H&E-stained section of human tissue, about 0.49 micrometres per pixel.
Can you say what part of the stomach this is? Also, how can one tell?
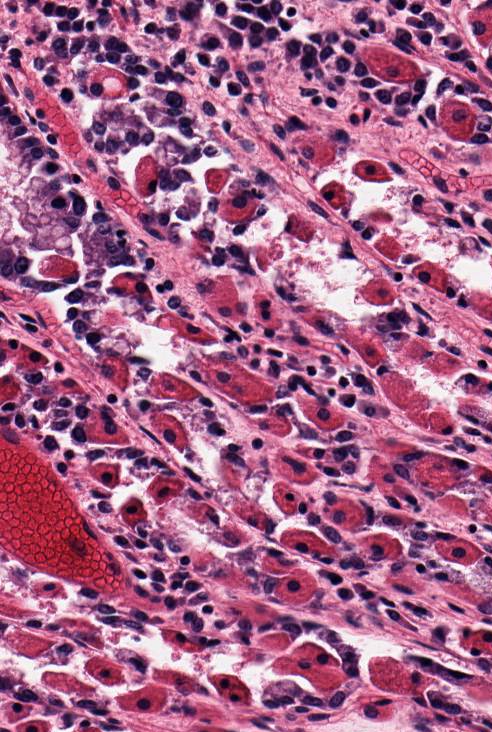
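Fundic glands are what this field shows. Check the large cells first: oval to polygonal, with abundant bright pink cytoplasm, scattered over the whole field.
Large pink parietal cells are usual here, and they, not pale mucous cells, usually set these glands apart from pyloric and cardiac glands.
Next, small cells with dark round nuclei and scant cytoplasm crowd the gaps between.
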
